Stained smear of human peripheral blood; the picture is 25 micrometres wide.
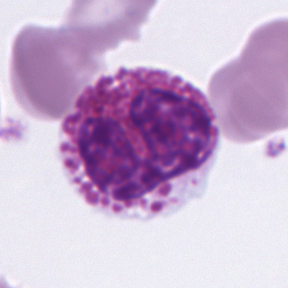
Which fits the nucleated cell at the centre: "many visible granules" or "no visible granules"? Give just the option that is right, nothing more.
Many visible granules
